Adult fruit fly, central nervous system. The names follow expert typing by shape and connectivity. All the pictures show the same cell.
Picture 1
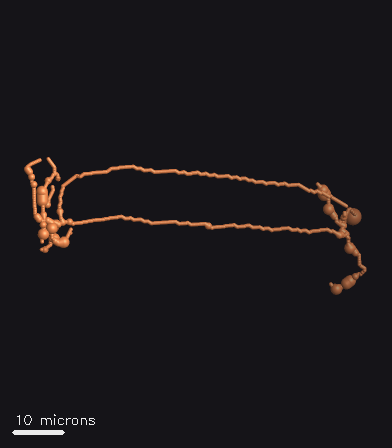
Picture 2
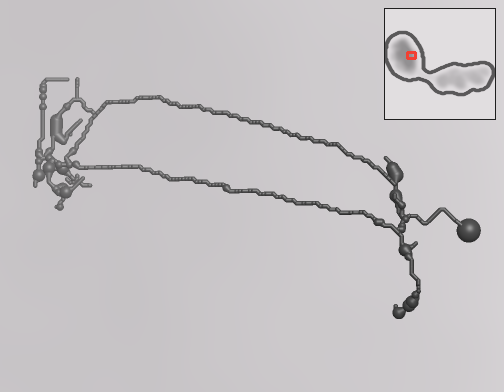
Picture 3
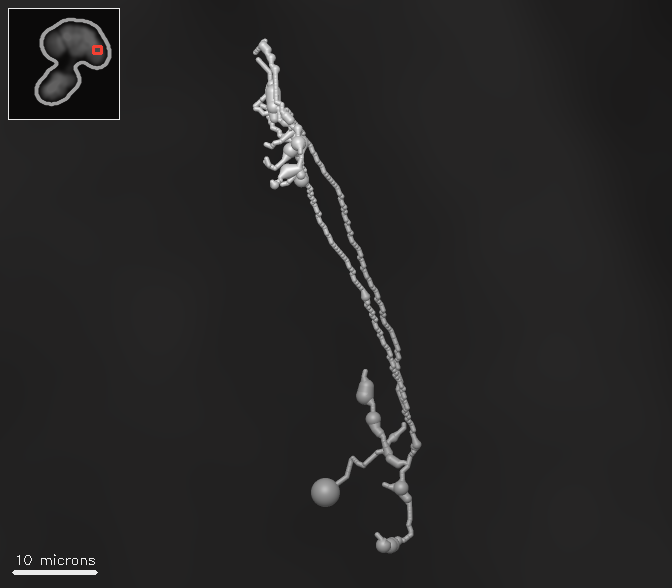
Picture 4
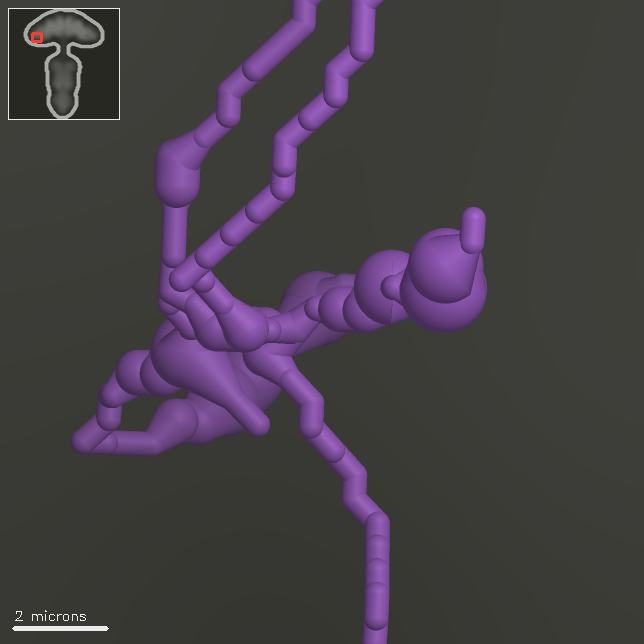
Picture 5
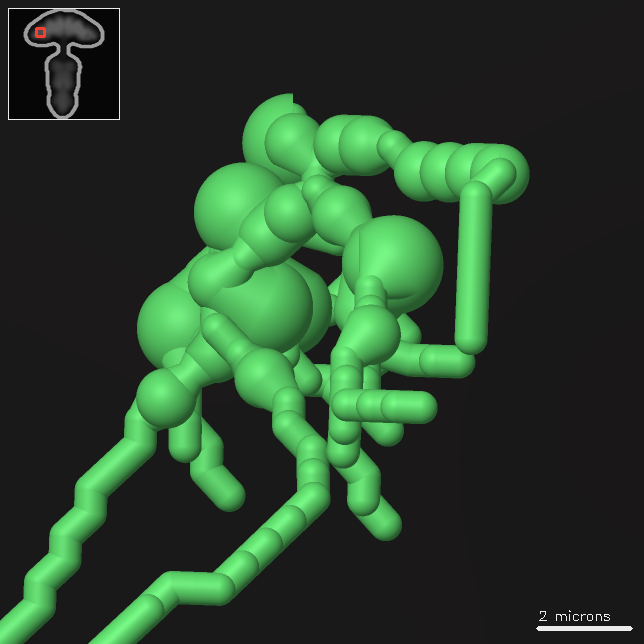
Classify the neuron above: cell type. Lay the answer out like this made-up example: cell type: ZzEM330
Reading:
cell type: T5b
